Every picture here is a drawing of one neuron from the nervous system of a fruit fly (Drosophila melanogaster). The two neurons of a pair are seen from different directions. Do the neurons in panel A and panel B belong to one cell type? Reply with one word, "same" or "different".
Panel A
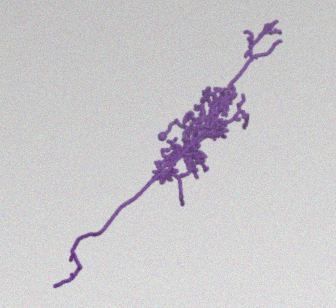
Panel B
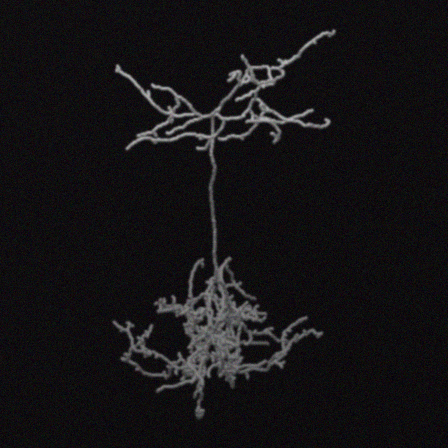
different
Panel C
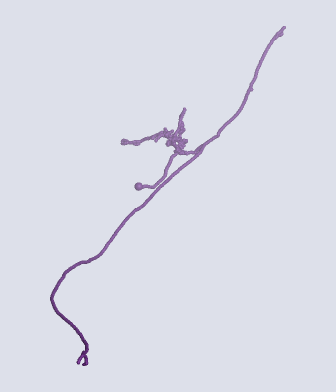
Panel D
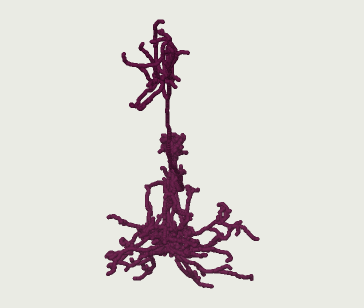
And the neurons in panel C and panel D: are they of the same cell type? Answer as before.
different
